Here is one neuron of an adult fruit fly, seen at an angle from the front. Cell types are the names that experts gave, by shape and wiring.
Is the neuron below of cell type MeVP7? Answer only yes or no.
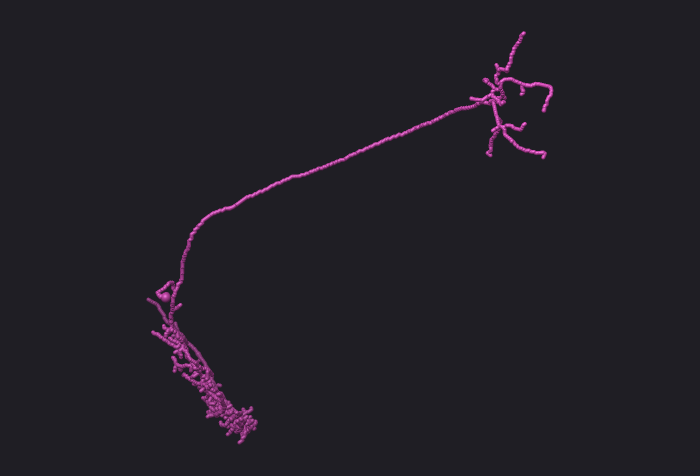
yes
